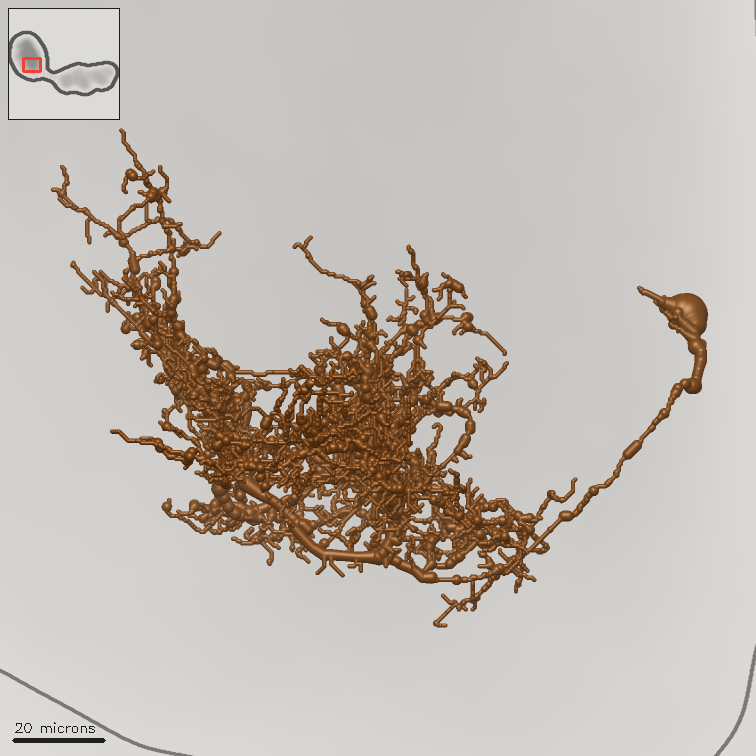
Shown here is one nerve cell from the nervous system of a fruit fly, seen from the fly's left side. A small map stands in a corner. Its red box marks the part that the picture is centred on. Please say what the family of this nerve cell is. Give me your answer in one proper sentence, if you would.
Of the families, hemilineage LB0 is the one for this nerve cell.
